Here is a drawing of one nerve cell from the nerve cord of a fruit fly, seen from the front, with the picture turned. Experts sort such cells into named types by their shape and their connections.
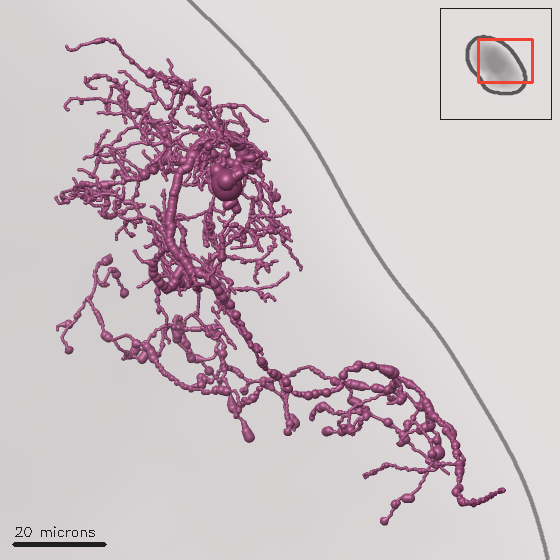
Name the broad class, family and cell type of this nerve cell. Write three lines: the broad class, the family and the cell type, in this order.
ascending neuron
hemilineage 18B
AN18B025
